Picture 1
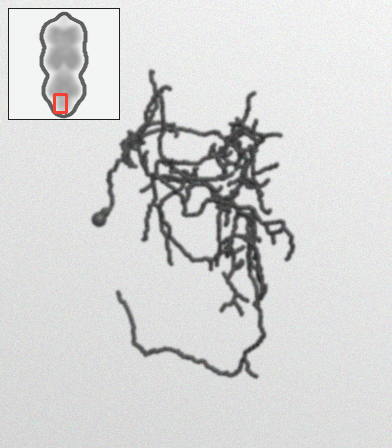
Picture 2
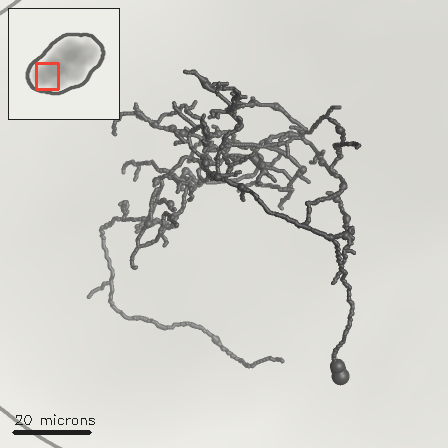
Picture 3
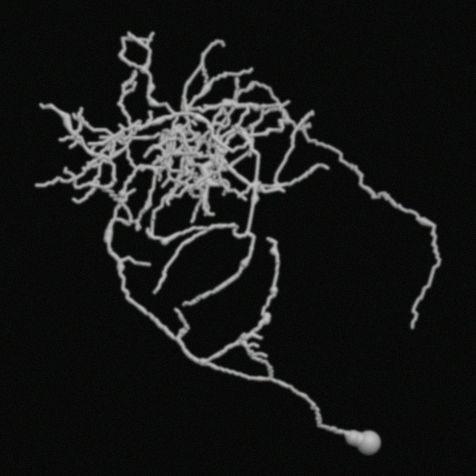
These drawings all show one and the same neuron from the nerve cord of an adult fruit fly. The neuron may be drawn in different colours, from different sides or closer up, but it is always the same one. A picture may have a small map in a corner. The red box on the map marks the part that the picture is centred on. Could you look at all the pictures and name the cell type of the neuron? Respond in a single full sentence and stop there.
The cell type designation of this neuron is INXXX297.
